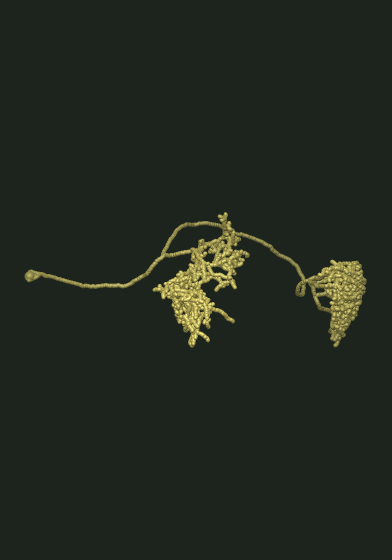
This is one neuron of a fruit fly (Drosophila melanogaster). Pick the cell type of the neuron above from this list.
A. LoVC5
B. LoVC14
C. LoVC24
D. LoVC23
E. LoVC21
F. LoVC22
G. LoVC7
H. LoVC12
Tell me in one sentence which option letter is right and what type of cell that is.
Listed as option B, the cell type LoVC14 is that of the neuron.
